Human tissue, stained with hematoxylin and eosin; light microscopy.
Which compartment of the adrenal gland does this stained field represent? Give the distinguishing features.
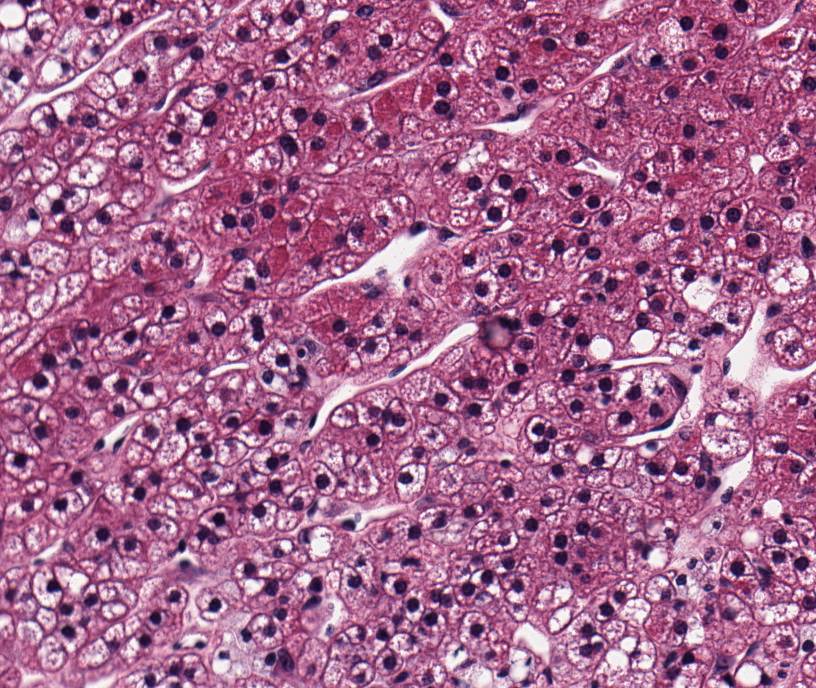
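Zona fasciculata is what you're seeing. Most cells here have abundant pale, finely vacuolated, foamy cytoplasm.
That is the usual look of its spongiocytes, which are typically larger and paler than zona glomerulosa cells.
Cell borders are distinct, and a group of cells with dense pink, non-vacuolated cytoplasm sits in the upper left-centre.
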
